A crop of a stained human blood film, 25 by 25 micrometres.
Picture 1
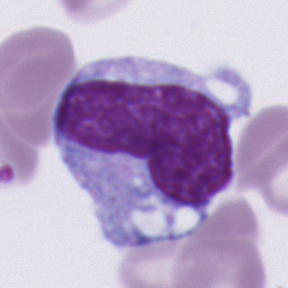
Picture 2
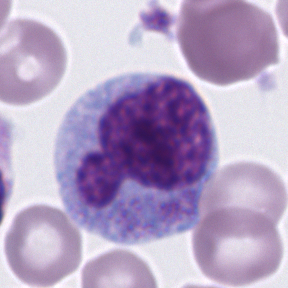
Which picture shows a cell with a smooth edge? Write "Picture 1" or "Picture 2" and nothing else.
Picture 2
